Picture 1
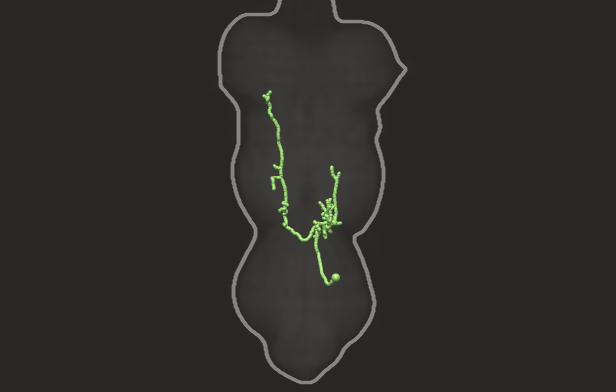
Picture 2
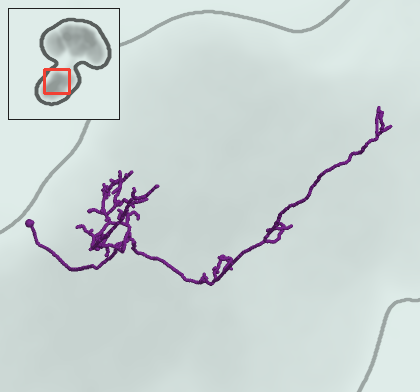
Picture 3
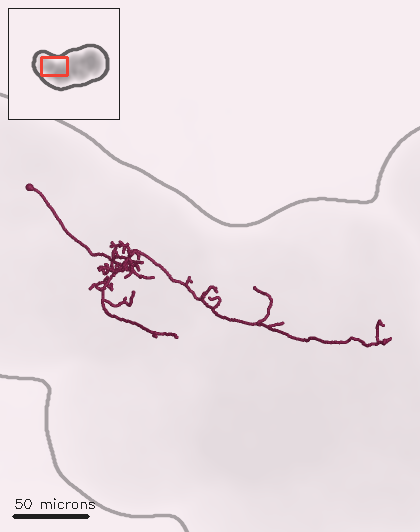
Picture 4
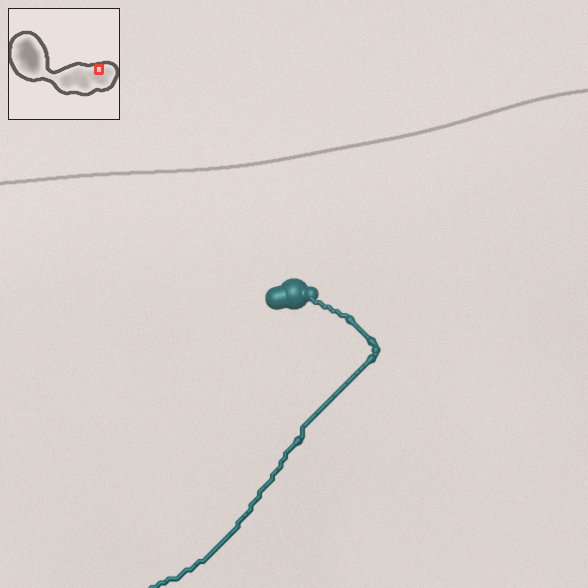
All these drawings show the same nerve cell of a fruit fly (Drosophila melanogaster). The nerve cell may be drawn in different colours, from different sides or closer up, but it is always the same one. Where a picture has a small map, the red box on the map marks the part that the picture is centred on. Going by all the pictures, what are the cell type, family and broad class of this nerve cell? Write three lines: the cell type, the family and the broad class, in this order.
IN07B087
hemilineage 07B
nerve-cord intrinsic neuron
